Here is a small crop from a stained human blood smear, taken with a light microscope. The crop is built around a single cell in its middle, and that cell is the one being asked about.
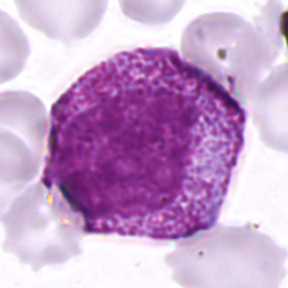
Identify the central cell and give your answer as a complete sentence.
Seen at the centre of the crop is a promyelocyte.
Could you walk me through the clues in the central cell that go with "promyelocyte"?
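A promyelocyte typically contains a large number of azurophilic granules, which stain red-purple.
In keeping with that, fine reddish-purple granules are densely scattered through the cytoplasm of this promyelocyte, and some also lie over the nucleus, especially along its upper part. The cytoplasm forms a broad purplish band that is widest on the right side. The chromatin has a fine texture, without coarse dark clumps.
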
